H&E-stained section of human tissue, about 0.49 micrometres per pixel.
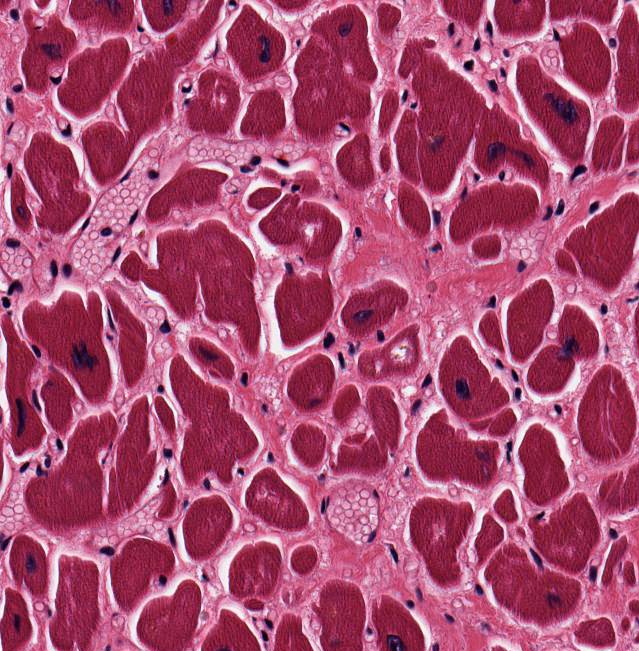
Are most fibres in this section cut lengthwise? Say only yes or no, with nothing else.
No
